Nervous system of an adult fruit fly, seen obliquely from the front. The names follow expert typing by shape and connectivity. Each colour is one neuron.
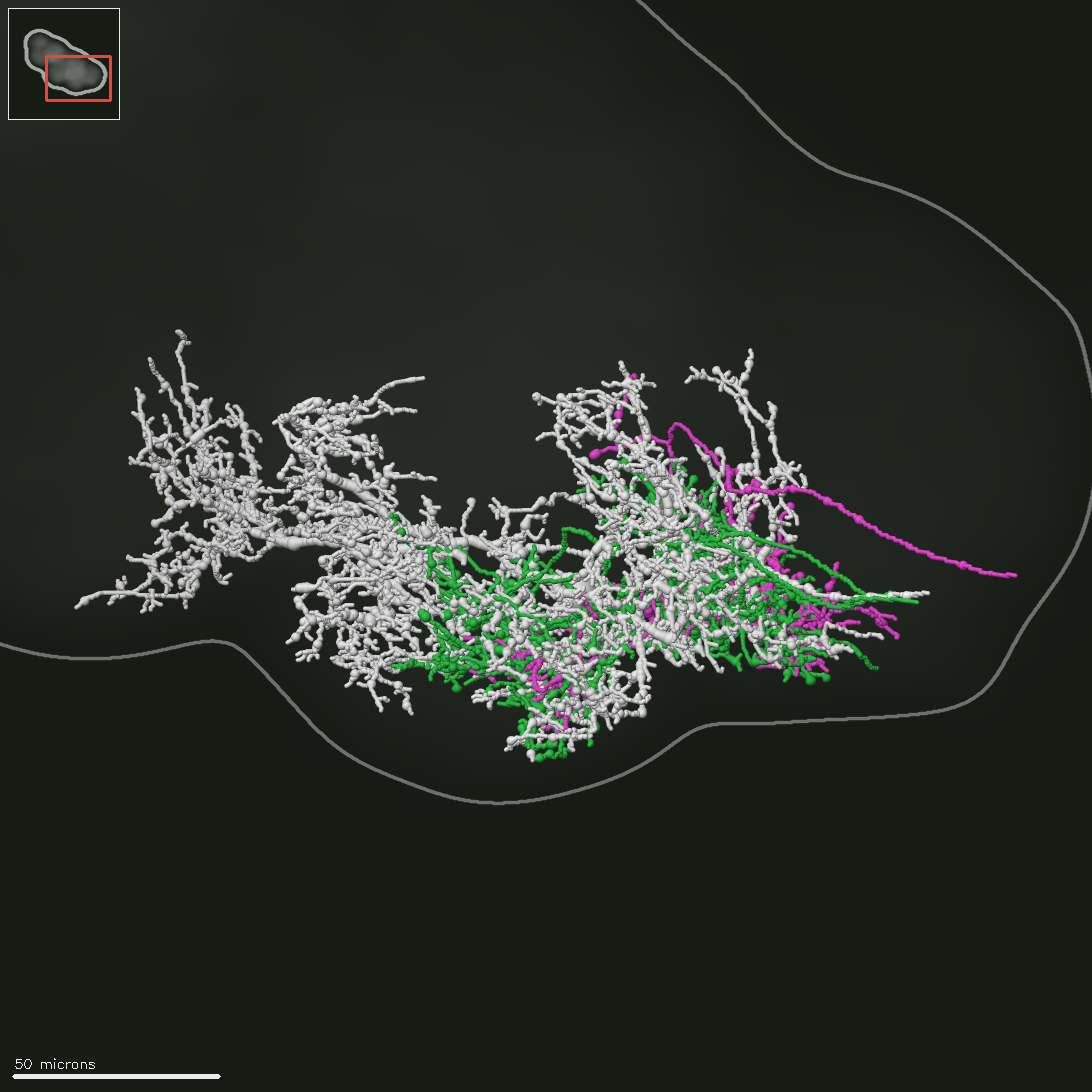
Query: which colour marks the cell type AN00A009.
green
